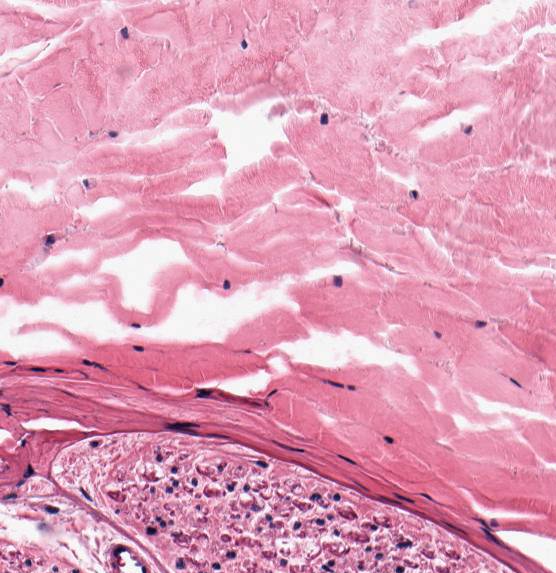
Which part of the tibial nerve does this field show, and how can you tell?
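Epineurium. Decisive: broad pink fibrous tissue filling the upper three-quarters, its fibres running roughly horizontally in wavy bands.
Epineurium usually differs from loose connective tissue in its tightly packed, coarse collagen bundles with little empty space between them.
Nuclei in that tissue: sparse, small, dark, widely scattered.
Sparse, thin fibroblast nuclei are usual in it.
Bottom left: a rounded, separately sheathed bundle, wrapped by a layered sheath of flattened cells with elongated dark nuclei.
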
